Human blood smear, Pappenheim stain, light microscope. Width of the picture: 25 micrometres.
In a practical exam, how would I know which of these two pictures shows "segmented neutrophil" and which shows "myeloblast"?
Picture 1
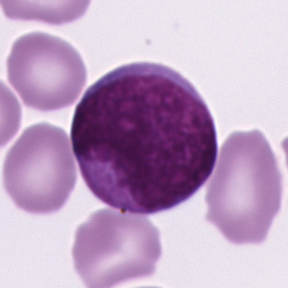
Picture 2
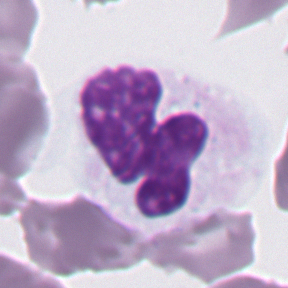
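In this pair, picture 1 is a myeloblast and picture 2 a segmented neutrophil. The myeloblast is about 13 micrometres across, and its round nucleus fills about 90% of the cell's area; the cytoplasm at the lower left is paler than the nucleus.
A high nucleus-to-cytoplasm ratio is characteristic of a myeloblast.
In picture 2, by contrast, the cytoplasm is plentiful and very pale, with only a faint pinkish tint. Granules differ too: none are seen in the myeloblast, whereas fine, faint pinkish-lilac granules are scattered through the cytoplasm of the segmented neutrophil.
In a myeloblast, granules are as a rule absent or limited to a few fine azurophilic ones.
The neutrophil's chromatin is dark purple and coarsely clumped, with small paler gaps between the clumps, and no nucleoli can be seen.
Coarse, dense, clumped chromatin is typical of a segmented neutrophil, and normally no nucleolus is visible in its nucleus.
Both outlines are smooth and without surface projections, round in picture 1 and roughly round in picture 2.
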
